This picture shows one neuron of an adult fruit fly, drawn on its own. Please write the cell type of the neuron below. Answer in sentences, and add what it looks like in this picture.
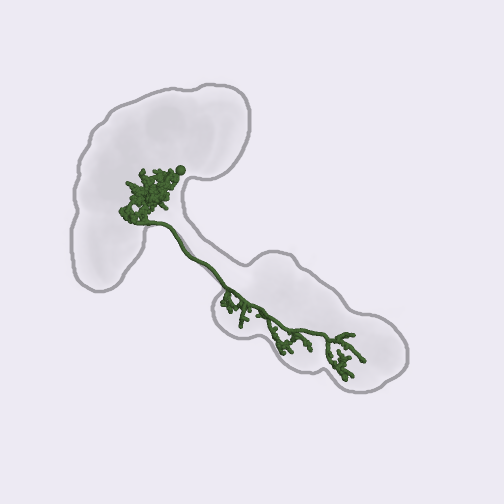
Its cell type is DNge035. It is a descending neuron. It reaches both the brain and the nerve cord, passing through the neck. As drawn here it is about as wide as it is tall.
